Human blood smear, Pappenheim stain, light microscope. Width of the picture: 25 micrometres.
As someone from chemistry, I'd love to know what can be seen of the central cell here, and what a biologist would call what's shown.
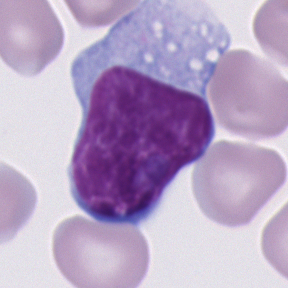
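The nucleus here is roughly triangular, broadest along its top edge. Most of the cytoplasm sits above it, with just a thin rim everywhere else. That cytoplasm is a pale greyish blue, and several small clear vacuoles lie in its upper right part. It's a myeloblast.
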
